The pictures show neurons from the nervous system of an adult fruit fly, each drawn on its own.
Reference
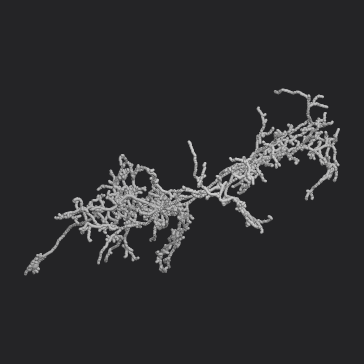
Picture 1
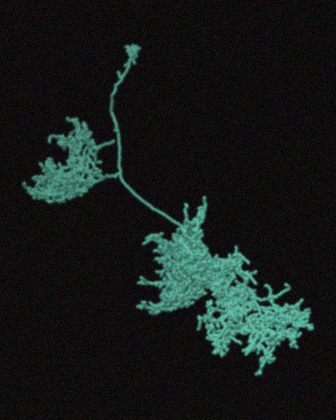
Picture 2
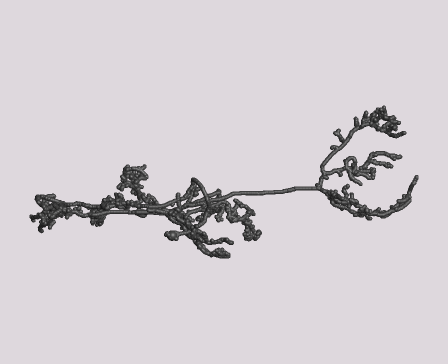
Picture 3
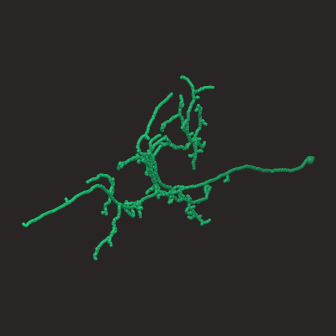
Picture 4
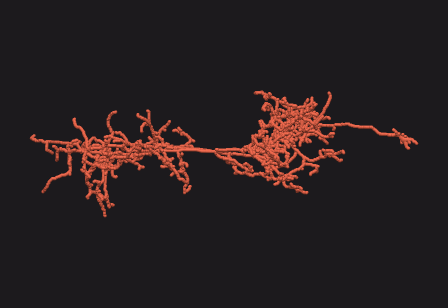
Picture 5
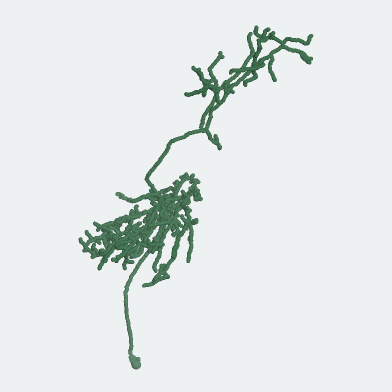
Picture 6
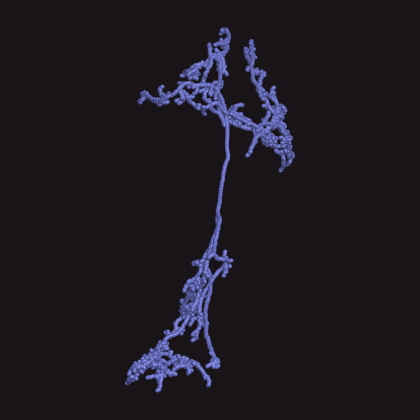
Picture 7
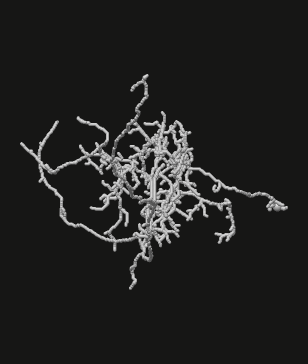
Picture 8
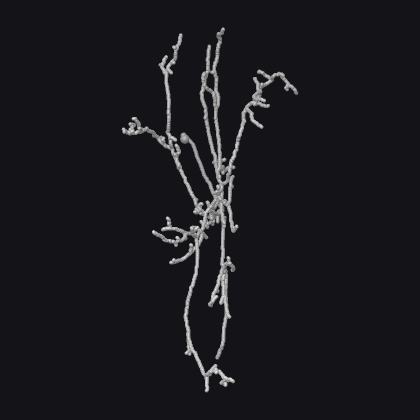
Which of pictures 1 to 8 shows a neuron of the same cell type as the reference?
Picture 4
